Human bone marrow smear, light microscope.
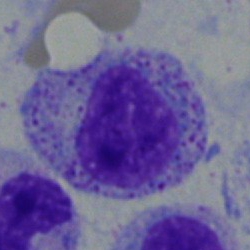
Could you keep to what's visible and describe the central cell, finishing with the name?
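Look first at the nucleus: it is large, taking up more than half of the cell, and it sits off-centre toward the right side. Around it the cytoplasm is pale blue-grey, with numerous dark purple granules scattered throughout. This is a myelocyte.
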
